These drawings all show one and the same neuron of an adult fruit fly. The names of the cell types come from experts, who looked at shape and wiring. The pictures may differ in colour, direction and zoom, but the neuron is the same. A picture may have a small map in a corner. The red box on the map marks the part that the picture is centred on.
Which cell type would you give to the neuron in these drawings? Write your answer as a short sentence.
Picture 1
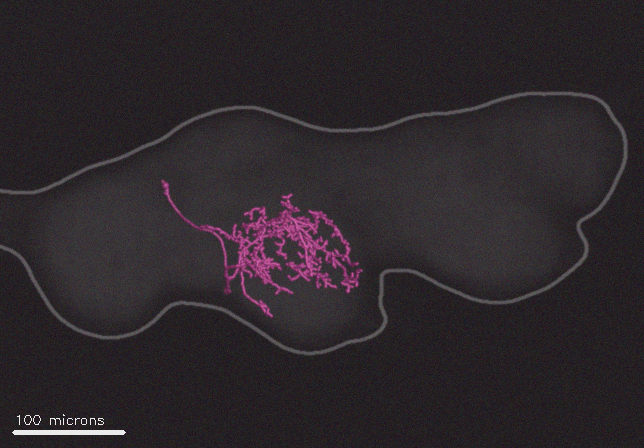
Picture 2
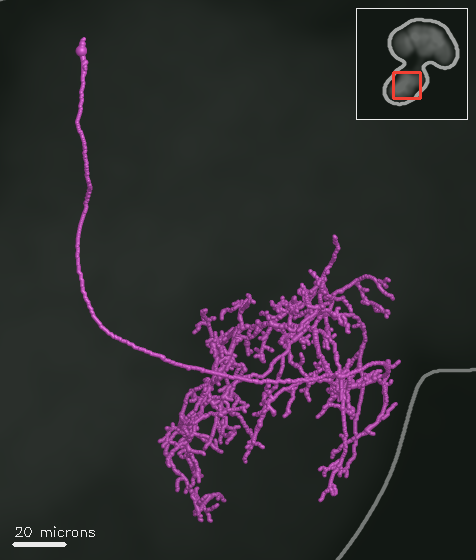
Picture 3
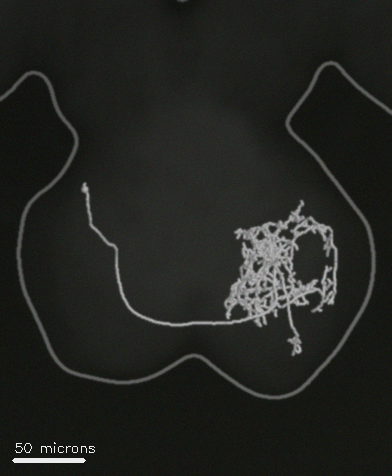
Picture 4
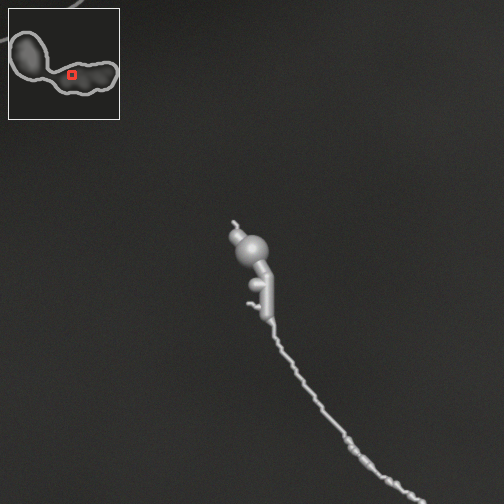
The cell type is IN01A030.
